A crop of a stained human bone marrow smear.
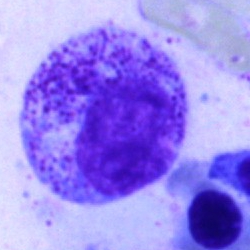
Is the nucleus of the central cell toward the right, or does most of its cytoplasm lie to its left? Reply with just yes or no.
Yes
